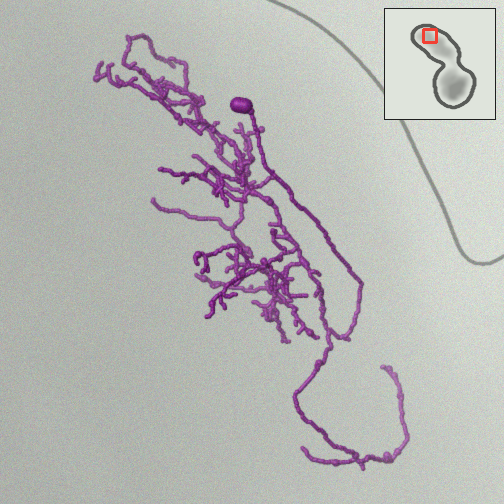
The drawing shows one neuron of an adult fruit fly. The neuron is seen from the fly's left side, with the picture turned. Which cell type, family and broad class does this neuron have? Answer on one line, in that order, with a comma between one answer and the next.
IN16B108, hemilineage 16B, nerve-cord intrinsic neuron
